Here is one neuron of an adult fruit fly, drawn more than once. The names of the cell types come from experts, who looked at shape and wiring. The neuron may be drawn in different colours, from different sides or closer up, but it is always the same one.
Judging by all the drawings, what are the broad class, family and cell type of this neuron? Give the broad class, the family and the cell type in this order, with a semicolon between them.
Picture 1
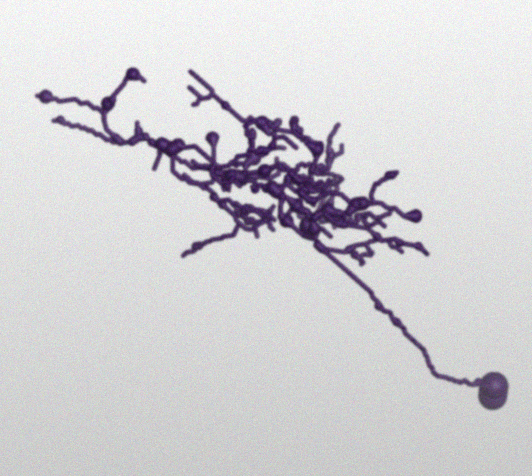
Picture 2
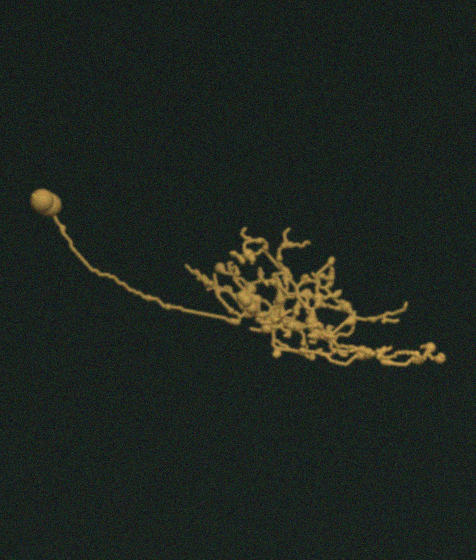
nerve-cord intrinsic neuron; hemilineage 01B; IN01B075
